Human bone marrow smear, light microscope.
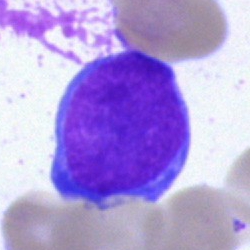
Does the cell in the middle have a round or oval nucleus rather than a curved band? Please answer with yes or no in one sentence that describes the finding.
Yes, a single compact round or oval mass makes up the nucleus.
